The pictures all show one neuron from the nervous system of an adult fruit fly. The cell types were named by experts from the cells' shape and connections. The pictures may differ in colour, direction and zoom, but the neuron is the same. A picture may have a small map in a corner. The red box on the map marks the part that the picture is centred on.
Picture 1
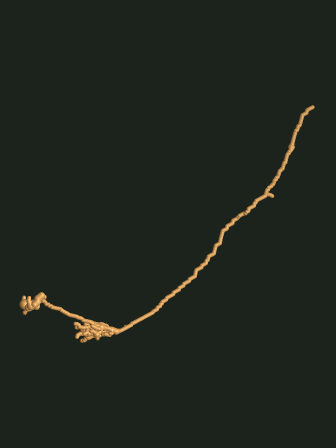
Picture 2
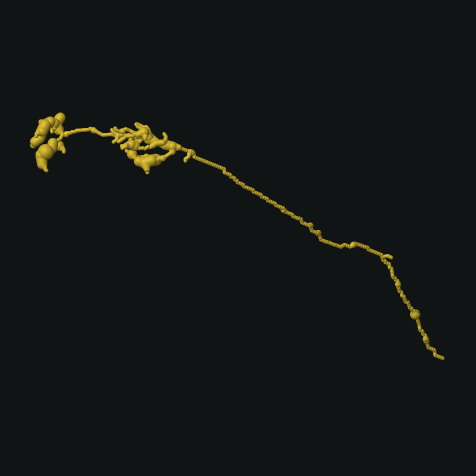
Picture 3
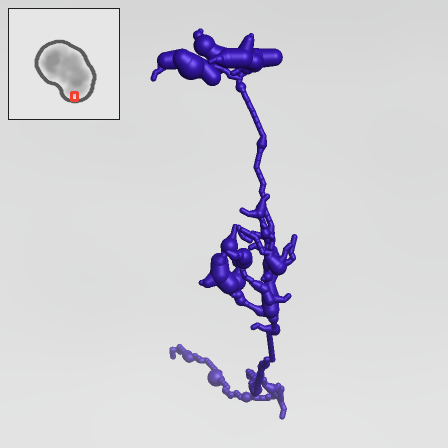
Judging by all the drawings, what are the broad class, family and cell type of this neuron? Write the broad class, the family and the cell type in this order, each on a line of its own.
optic-lobe intrinsic neuron
L
L5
